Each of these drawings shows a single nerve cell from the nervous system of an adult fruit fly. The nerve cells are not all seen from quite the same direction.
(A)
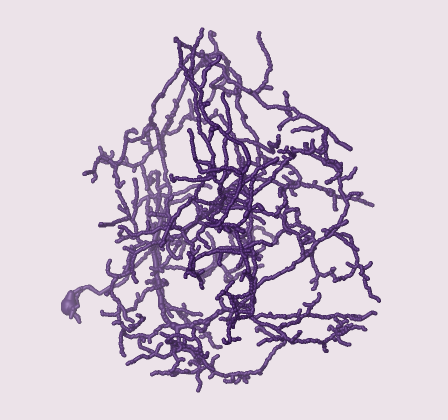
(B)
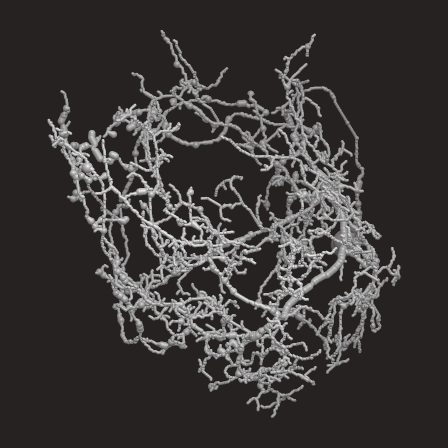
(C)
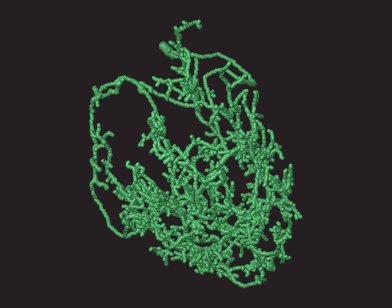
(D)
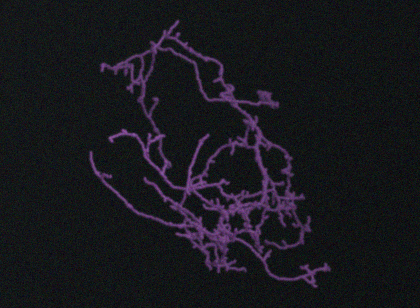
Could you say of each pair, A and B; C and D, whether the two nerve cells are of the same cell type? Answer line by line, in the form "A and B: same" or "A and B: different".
A and B: same
C and D: different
